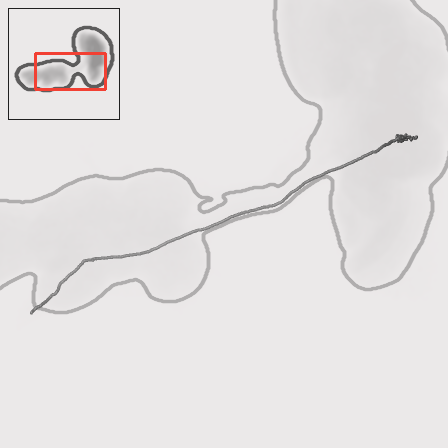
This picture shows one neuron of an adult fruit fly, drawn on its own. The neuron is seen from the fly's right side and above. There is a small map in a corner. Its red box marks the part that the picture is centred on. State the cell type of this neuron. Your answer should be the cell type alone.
LgAG3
